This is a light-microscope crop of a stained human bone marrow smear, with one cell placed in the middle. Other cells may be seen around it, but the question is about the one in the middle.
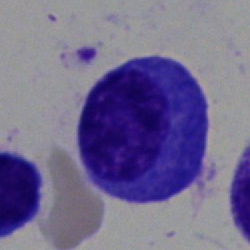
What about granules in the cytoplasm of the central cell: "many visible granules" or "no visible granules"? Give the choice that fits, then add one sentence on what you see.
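No visible granules. No distinct granules are seen in the cytoplasm.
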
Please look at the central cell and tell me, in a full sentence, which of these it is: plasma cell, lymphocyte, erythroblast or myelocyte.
As for the cell in the middle, it is a plasma cell.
